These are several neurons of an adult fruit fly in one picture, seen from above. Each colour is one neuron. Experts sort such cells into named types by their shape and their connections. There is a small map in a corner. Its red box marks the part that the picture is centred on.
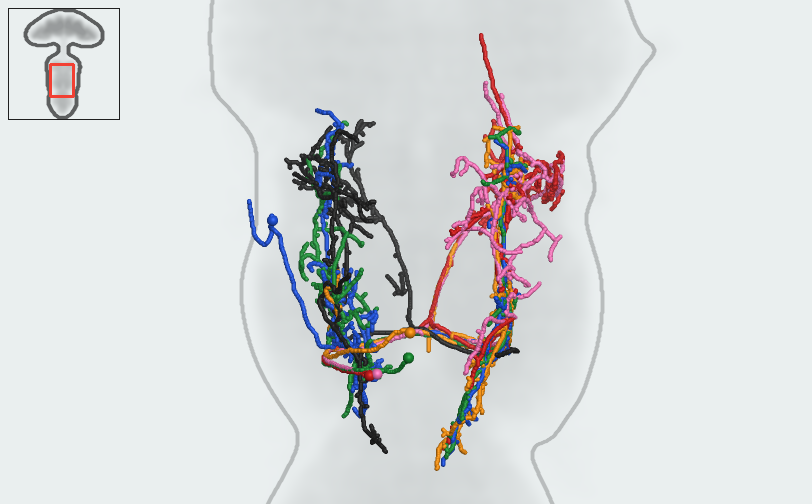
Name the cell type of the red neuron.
IN19B072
